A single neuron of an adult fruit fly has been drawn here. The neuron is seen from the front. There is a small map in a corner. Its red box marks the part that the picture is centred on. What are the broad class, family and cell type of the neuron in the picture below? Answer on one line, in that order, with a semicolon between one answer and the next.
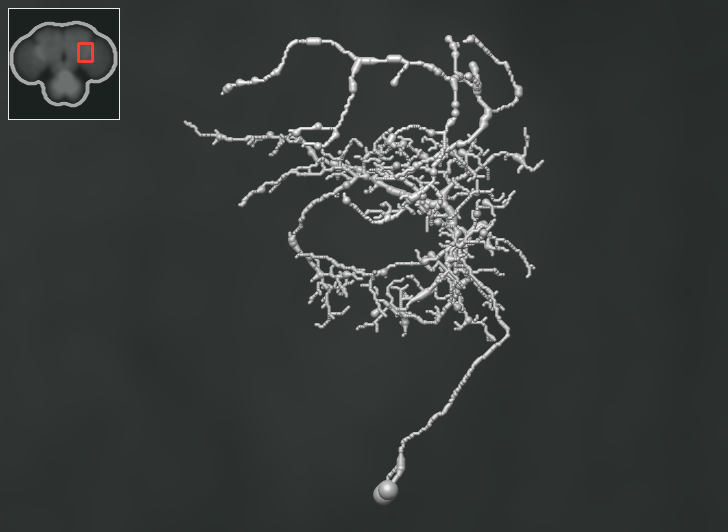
central-brain intrinsic neuron; hemilineage VLPl&p1_lateral; CB2682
